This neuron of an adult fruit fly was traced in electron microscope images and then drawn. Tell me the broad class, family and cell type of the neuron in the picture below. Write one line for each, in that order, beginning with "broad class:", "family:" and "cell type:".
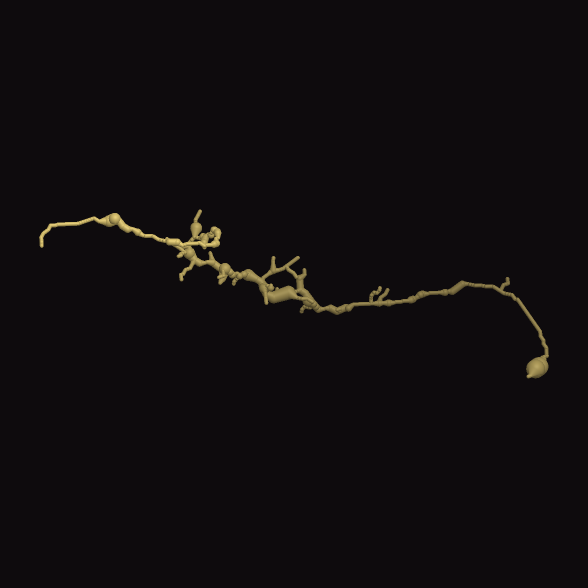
broad class: optic-lobe intrinsic neuron
family: Dm
cell type: Dm3b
